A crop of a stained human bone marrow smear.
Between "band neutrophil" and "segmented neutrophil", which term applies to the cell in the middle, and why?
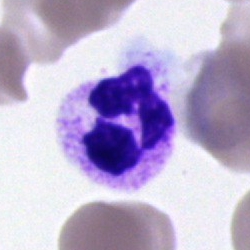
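This is a segmented neutrophil. The deciding feature is the nucleus, which is divided into several lobes curving around a pale central area.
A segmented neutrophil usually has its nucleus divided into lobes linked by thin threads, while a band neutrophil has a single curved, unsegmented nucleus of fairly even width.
The chromatin is dense, clumped and deep purple.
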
